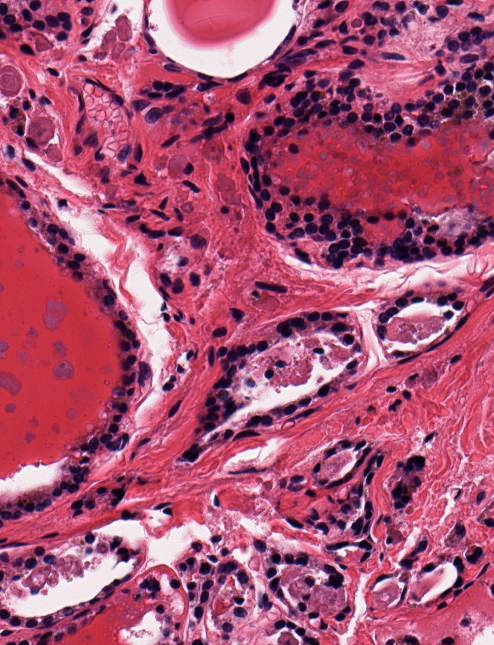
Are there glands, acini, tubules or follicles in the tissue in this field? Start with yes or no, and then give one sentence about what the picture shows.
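Yes. Epithelial units of varying size are separated by bands of pink fibrous stroma throughout the field.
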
